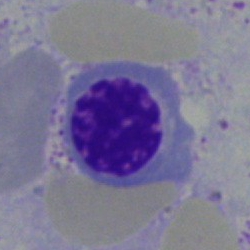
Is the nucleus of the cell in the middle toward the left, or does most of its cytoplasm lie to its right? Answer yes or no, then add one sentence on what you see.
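Yes. The nucleus sits off-centre toward the left of the cell.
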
